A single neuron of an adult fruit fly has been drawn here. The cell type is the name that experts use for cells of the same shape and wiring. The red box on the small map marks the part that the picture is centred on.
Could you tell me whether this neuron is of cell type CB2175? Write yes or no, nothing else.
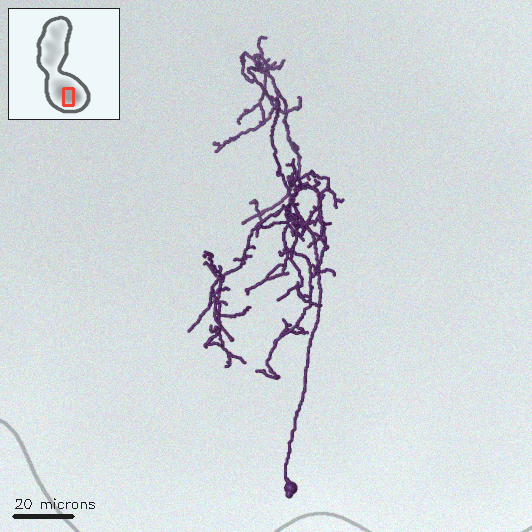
yes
